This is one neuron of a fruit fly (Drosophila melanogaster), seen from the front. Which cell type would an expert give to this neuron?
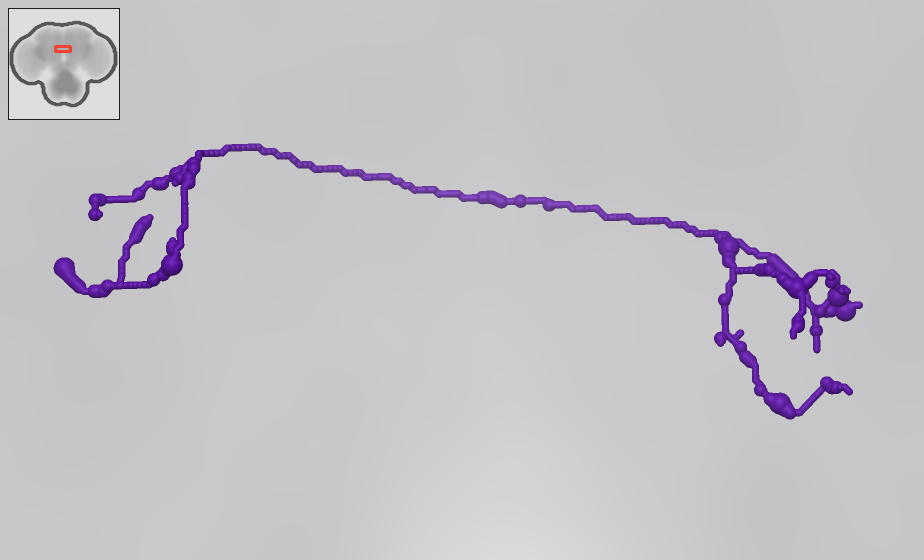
ORN_DM6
